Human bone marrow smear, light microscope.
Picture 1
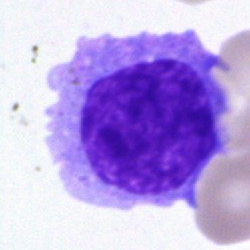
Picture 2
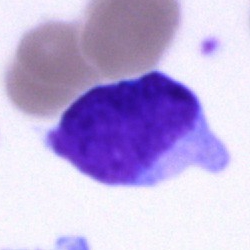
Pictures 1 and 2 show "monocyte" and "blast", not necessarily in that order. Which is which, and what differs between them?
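Assignment first: picture 1 is the monocyte, picture 2 the blast. Outline: the monocyte's is irregular with a ruffled, frayed margin, and the blast's is irregular and angular rather than smooth and round. Nucleus: in the monocyte it sits off-centre toward the right, and in the blast it fills most of the cell.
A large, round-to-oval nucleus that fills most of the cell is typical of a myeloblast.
Chromatin: the monocyte's is patchy, with darker clumps scattered through paler areas. Cytoplasm: the monocyte's forms its widest rim on the left of the nucleus, while the blast's is scant and pale lavender-blue, shows no granules and extends as a pale projection toward the lower right.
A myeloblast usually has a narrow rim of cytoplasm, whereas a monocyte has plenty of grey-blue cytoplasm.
Surroundings: red cells press against the right edge of the monocyte.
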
